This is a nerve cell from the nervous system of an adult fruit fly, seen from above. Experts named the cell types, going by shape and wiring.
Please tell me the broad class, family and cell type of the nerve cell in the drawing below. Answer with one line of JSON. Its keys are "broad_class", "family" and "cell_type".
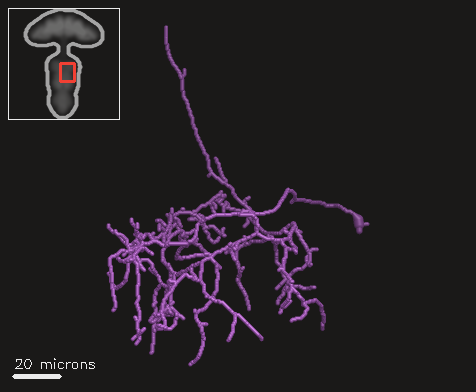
{"broad_class": "nerve-cord intrinsic neuron", "family": "hemilineage 03B", "cell_type": "IN03B065"}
